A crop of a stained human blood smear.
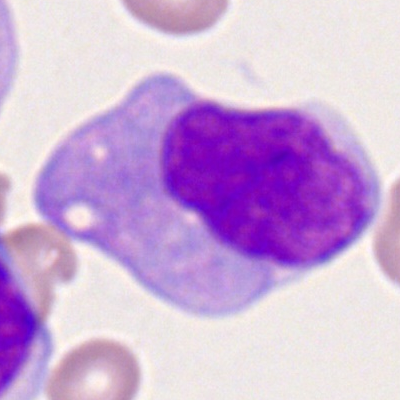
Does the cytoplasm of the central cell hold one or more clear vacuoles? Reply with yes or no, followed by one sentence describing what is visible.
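Yes. A few small clear vacuoles lie in the left part of the cytoplasm.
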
